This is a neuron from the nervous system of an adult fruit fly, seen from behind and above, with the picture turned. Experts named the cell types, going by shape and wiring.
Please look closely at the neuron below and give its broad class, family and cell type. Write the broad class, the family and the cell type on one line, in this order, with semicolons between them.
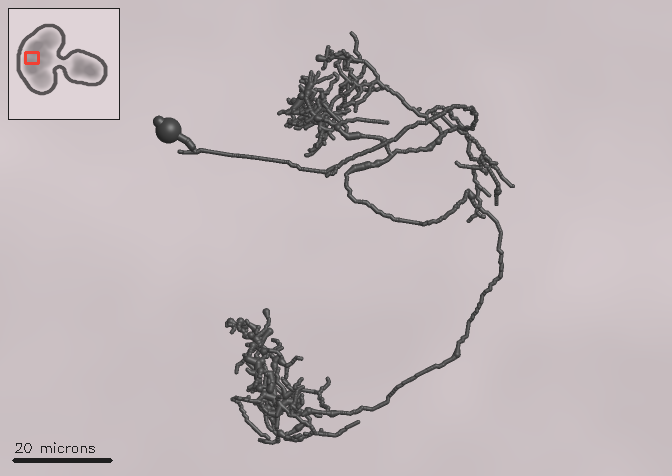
central-brain intrinsic neuron; class CX; hDeltaL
